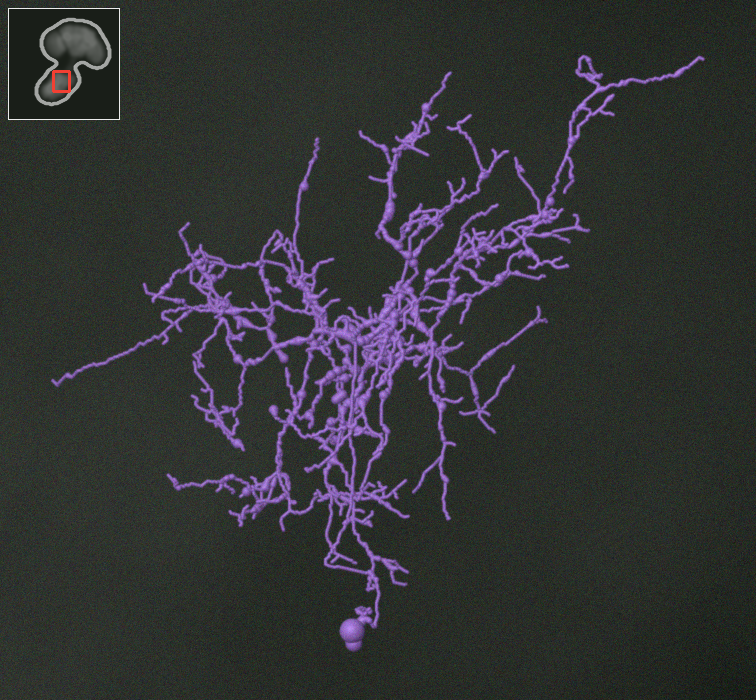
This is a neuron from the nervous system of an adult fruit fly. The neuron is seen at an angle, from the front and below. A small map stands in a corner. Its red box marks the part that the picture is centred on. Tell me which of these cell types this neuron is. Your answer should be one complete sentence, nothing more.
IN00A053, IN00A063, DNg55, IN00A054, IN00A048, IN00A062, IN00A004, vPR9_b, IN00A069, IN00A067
This neuron is recognized as the cell type IN00A048.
